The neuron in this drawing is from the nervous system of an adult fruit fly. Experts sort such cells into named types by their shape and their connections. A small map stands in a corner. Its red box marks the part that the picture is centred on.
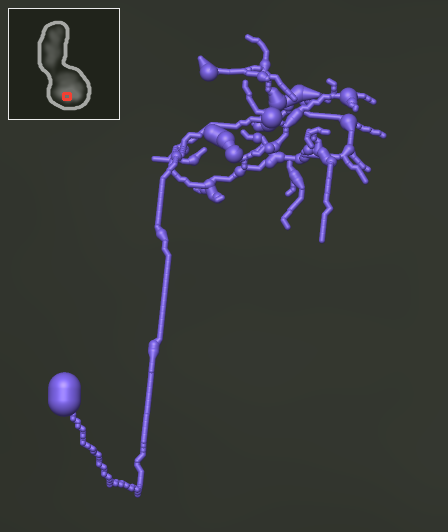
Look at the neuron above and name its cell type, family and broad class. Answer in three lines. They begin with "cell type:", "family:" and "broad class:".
cell type: Cm4
family: Cm
broad class: optic-lobe intrinsic neuron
